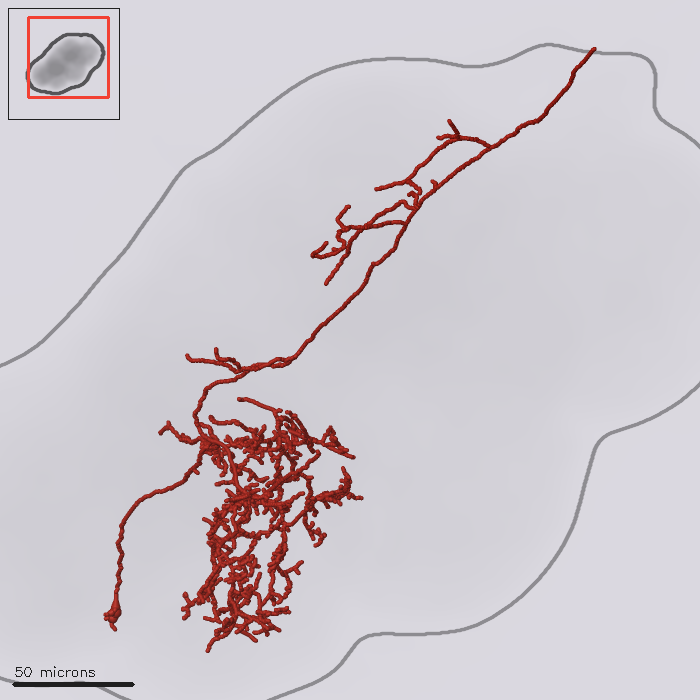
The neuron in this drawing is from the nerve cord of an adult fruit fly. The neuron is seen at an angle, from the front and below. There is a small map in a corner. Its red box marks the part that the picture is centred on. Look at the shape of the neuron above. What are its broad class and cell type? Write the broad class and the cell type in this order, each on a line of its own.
ascending neuron
ANXXX094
